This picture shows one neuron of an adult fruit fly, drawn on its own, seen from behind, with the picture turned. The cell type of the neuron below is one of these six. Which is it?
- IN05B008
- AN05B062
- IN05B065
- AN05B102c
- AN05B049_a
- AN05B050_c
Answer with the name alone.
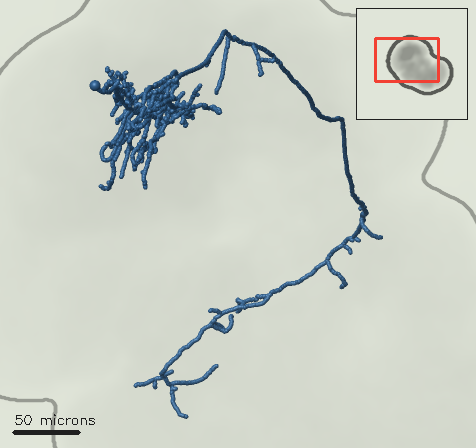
AN05B062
